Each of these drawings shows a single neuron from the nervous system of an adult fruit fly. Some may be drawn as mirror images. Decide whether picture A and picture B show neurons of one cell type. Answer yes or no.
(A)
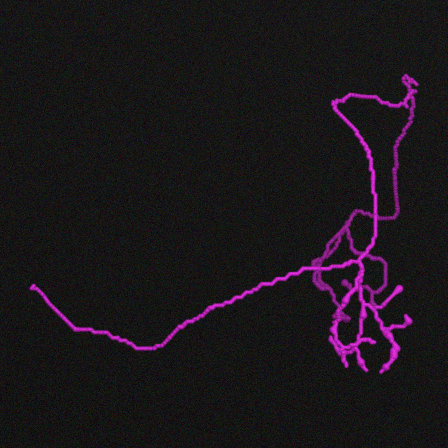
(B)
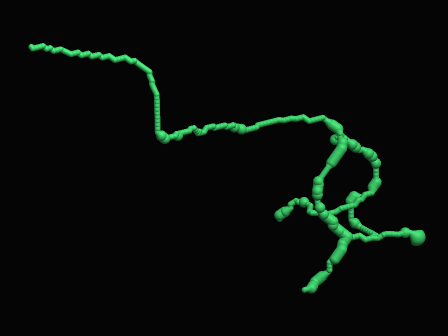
yes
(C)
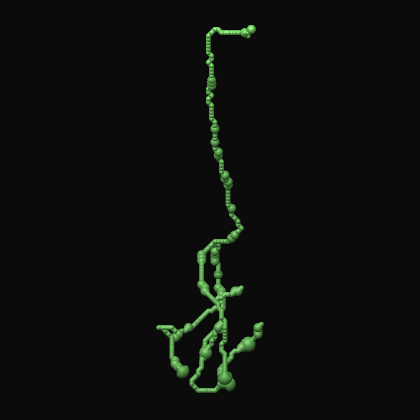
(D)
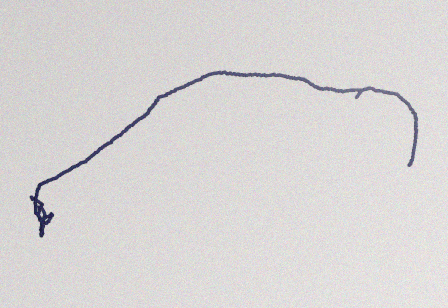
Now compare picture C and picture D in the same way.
yes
